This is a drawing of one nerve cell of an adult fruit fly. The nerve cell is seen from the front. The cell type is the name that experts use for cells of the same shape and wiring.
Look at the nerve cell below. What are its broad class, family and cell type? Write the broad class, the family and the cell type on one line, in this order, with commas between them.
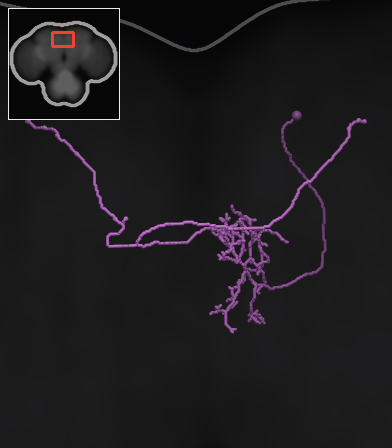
central-brain intrinsic neuron, class CX, FS2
